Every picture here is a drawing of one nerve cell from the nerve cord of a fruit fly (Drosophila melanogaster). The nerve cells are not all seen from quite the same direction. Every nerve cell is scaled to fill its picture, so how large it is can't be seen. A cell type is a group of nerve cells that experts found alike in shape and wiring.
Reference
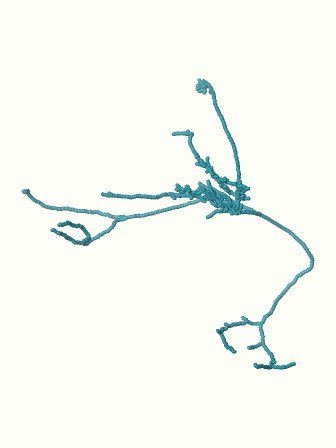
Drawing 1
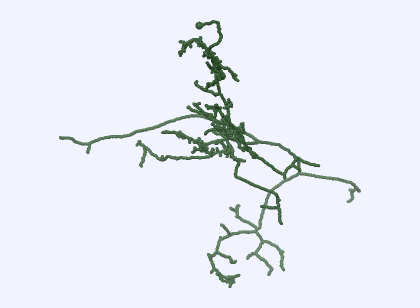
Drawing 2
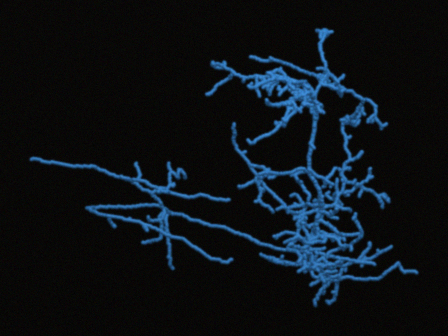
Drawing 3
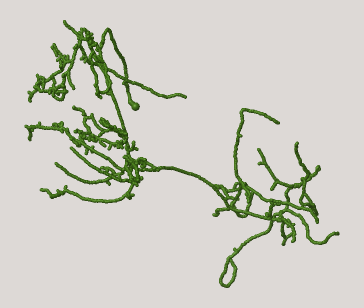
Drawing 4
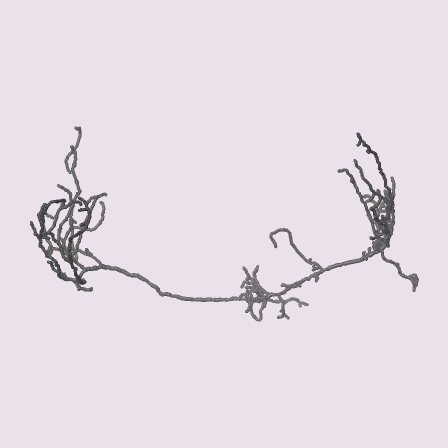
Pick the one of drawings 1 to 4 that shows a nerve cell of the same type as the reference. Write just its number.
1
